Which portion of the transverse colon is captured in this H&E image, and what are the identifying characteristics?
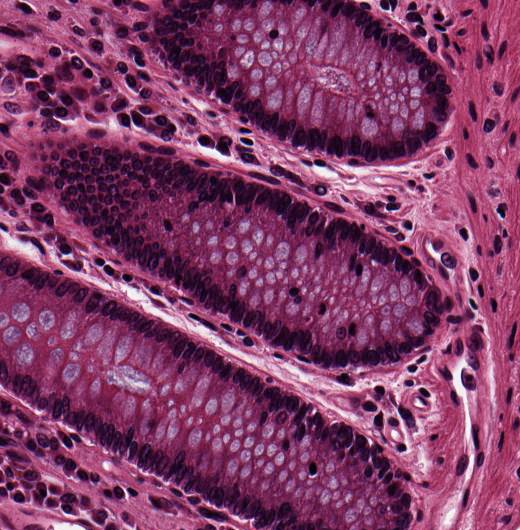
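Let's see: colonic mucosa. Three elongated tubular glands lie side by side, each slanting from upper left toward lower right. Every gland lining is full of goblet cells with pale mucin vacuoles.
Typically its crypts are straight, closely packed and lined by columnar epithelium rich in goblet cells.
The dark epithelial nuclei crowd in a row along each gland's outer, basal edge. Between the glands, the stroma holds many small round cells with dark nuclei, densest at the upper left.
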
